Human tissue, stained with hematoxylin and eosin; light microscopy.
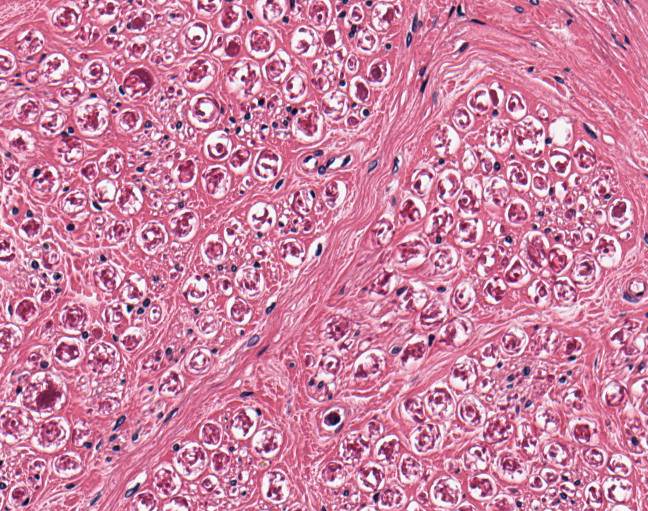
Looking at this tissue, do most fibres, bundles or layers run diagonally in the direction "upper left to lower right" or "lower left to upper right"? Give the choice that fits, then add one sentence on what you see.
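Lower left to upper right. Crowded rounded bodies are gathered into lobules separated by a pink fibrous band that runs diagonally from the upper right toward the lower left centre.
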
